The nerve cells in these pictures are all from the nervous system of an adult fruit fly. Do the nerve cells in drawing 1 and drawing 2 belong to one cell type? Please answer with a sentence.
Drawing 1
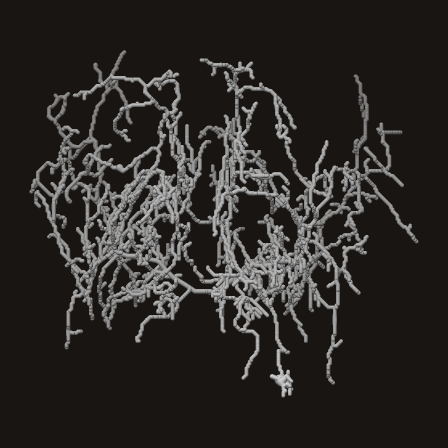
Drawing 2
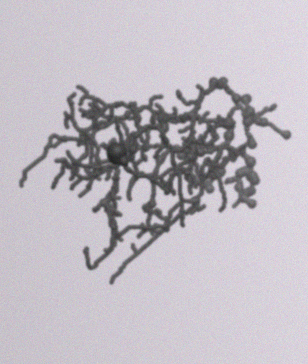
They are of different cell types.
